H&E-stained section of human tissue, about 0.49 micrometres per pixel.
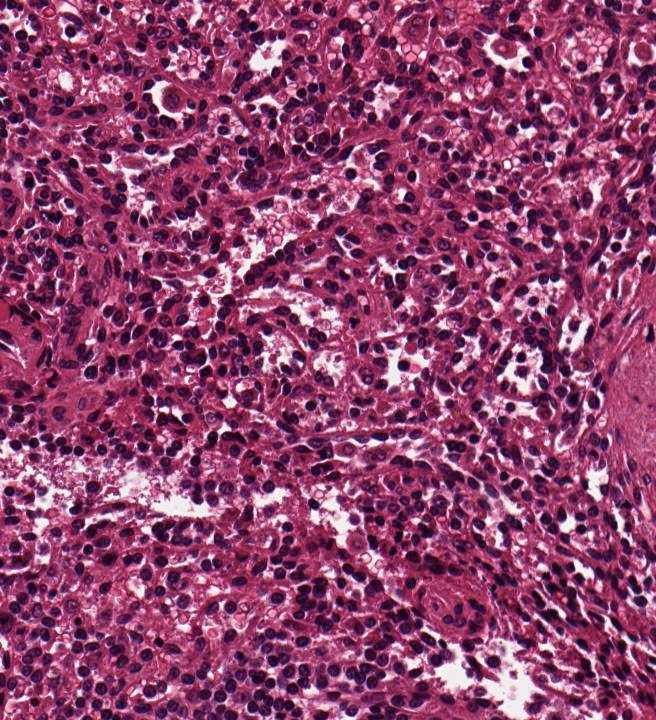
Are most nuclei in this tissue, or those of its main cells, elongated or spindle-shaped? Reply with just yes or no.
No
